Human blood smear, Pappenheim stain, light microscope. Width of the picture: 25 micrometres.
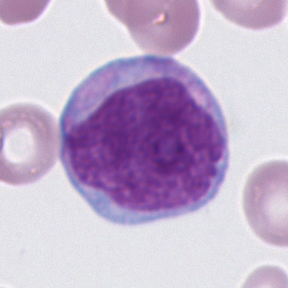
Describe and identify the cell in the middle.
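Nucleus roughly oval, wider than tall. Chromatin finely granular, evenly spread, no coarse dark clumps. Cytoplasm without visible granules or vacuoles. Atypical promyelocyte.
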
